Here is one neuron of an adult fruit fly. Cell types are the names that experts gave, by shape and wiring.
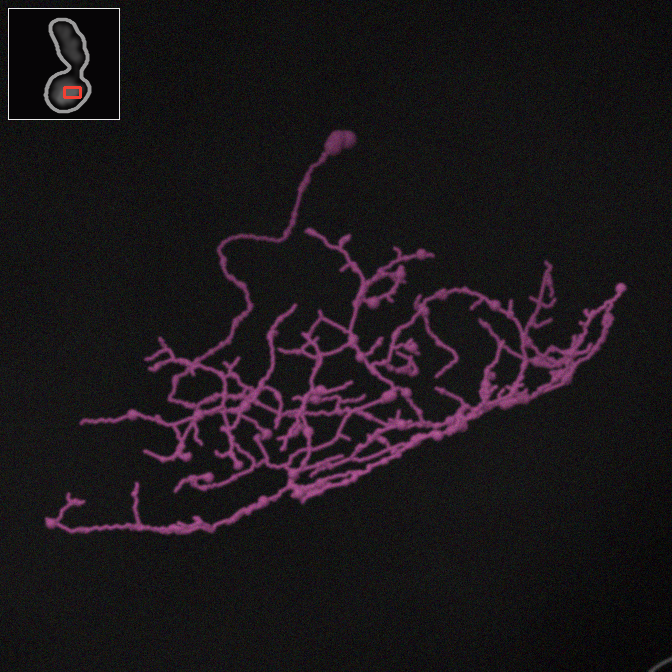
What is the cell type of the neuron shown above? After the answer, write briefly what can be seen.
It is of cell type Li18a. This is an optic-lobe intrinsic neuron. The cell body can be seen at the top of the picture. The picture shows dozens of branch ends.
